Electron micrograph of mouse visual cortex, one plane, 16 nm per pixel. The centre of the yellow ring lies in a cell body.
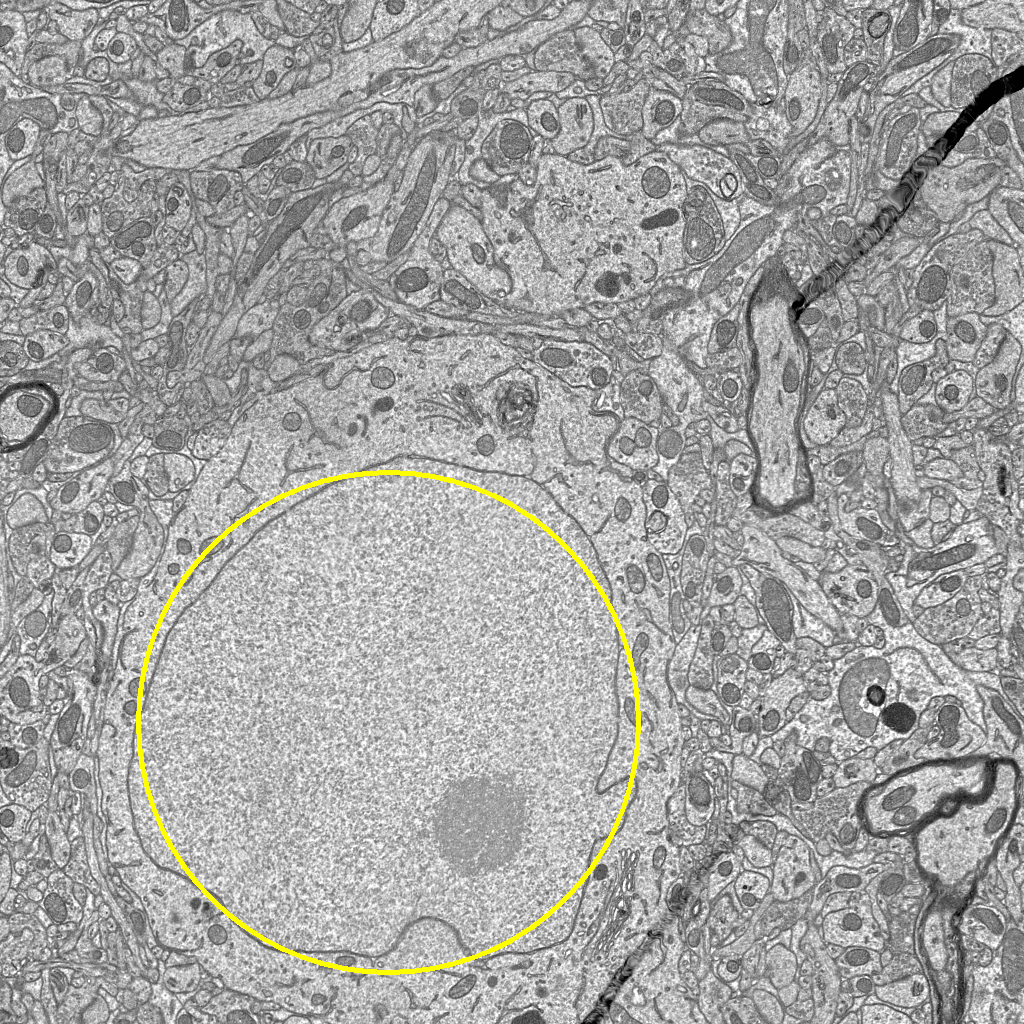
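Excitatory neuron; note the round nucleus, seen whole and nearly filling the ring. There's a single nucleolus in its lower right part, grey and only somewhat darker than the nucleoplasm around it. The envelope is mostly smooth, dipping shallowly inward along the bottom edge.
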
